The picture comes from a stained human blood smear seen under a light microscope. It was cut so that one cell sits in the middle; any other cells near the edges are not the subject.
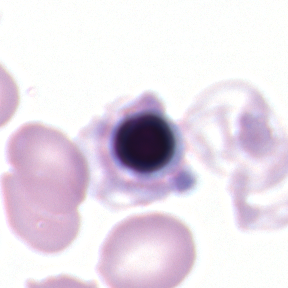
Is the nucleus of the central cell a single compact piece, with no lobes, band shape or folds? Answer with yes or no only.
Yes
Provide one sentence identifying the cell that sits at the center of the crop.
The cell shown in the center of this light-microscope crop is a normoblast.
